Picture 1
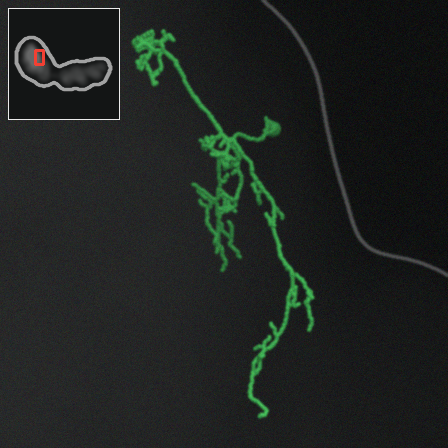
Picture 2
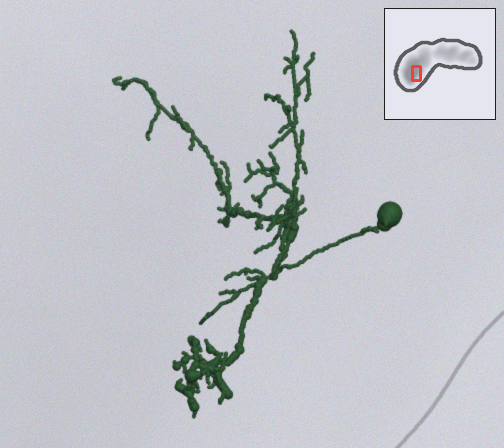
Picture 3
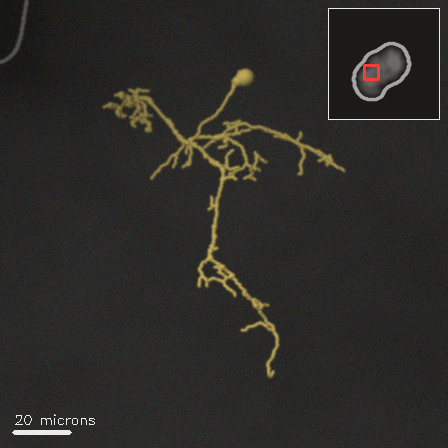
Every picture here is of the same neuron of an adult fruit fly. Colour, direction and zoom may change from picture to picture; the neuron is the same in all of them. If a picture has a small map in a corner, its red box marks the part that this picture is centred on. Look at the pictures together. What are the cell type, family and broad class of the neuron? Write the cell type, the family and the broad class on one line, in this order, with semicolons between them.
IbSpsP; class CX; central-brain intrinsic neuron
